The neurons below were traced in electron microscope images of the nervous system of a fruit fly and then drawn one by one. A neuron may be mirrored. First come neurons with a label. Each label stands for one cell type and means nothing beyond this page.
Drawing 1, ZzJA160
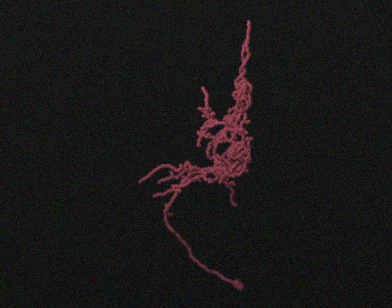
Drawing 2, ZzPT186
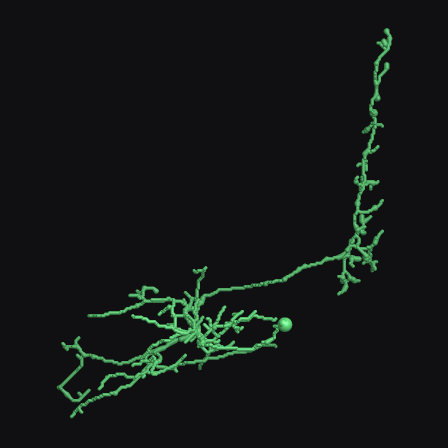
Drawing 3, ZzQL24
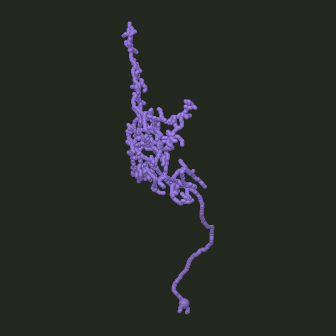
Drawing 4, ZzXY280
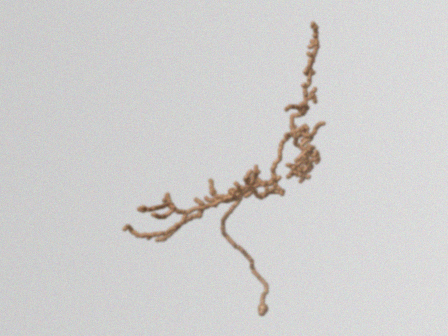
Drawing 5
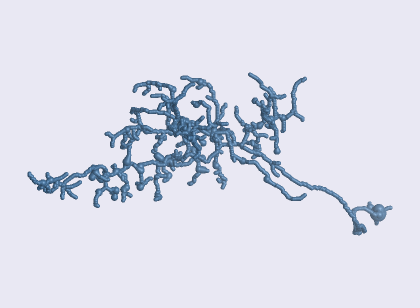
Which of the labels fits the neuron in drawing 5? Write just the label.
ZzQL24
